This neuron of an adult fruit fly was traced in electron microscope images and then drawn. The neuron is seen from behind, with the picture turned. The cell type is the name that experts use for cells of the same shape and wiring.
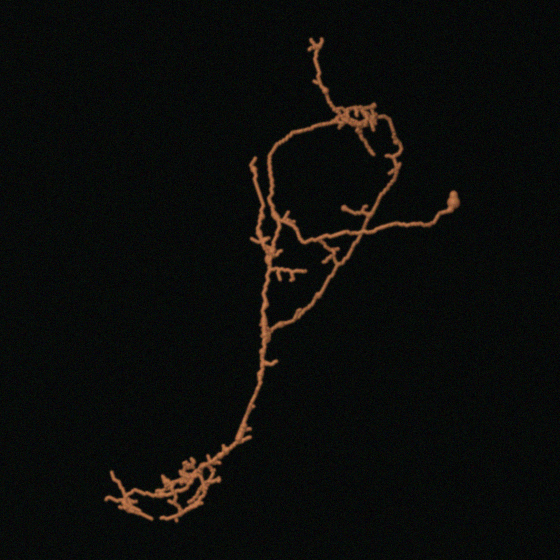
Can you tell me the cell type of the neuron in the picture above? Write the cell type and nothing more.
CB1627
